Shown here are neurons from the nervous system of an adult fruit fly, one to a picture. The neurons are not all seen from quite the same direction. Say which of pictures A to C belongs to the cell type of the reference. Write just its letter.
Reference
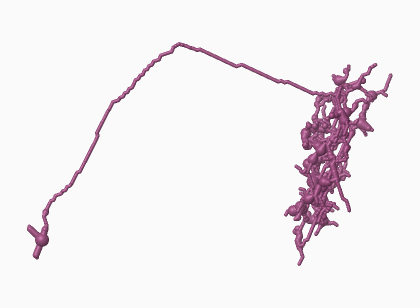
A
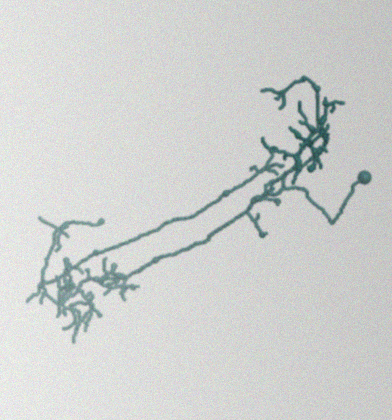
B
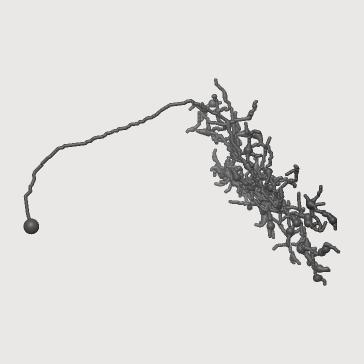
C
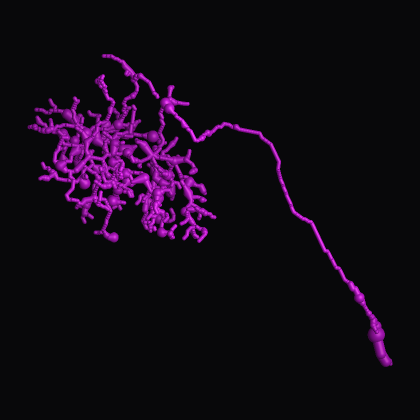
B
